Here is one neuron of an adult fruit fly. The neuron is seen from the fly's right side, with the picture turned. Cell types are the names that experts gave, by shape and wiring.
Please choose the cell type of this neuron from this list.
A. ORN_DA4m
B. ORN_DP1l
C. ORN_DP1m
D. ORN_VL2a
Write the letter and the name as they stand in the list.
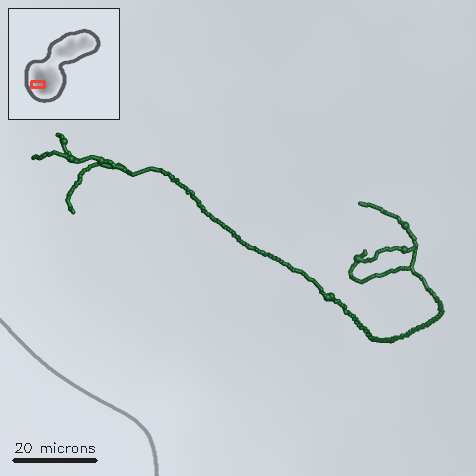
D. ORN_VL2a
